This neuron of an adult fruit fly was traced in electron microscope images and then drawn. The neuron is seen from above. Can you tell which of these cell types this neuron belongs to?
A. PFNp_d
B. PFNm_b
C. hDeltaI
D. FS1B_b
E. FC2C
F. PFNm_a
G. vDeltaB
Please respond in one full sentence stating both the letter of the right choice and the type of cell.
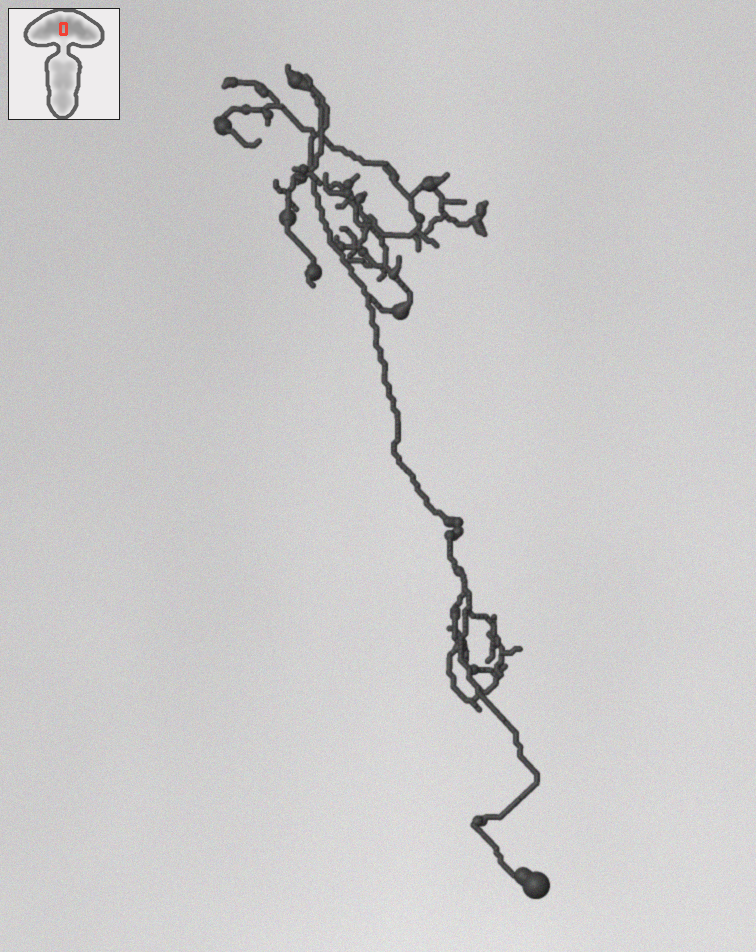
By cell type, the neuron is classed as PFNp_d, which is option A.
